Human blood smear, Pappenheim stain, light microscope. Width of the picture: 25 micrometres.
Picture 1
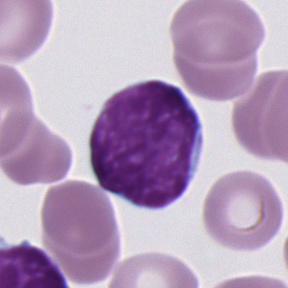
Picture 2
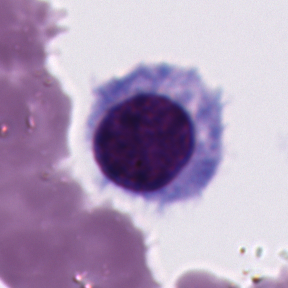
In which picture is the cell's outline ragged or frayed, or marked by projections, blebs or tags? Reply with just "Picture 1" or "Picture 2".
Picture 2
